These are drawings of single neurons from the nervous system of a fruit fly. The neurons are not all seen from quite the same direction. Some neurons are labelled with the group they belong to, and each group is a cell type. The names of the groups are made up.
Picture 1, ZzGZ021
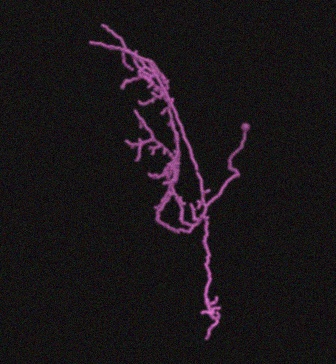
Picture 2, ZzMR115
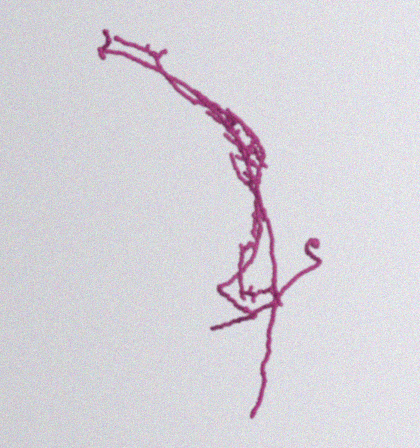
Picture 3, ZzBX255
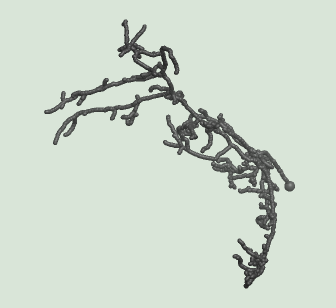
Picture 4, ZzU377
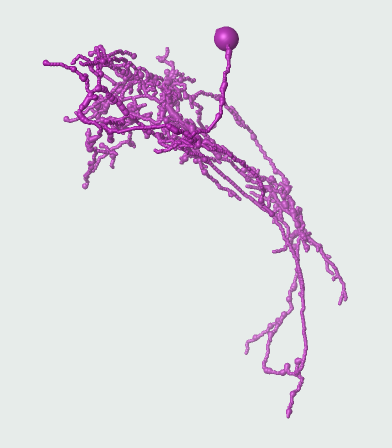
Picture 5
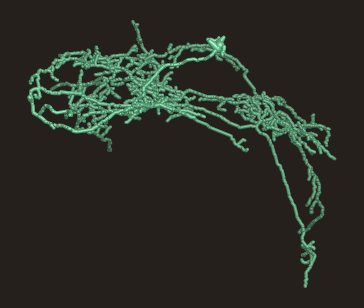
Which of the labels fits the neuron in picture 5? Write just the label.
ZzU377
